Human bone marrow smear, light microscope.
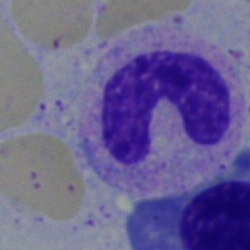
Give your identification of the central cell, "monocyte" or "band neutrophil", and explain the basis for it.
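This is a band neutrophil. Its plentiful cytoplasm is pale pinkish-lilac, with fine pink-purple granules scattered through it.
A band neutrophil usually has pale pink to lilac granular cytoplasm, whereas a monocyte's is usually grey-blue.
The chromatin here is dark purple and coarsely clumped.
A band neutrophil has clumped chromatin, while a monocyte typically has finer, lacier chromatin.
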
